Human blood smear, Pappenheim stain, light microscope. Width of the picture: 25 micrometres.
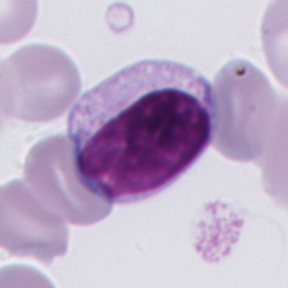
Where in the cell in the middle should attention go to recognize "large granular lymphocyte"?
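What fits a large granular lymphocyte here is where the nucleus sits: off-centre, toward the lower right of the cell.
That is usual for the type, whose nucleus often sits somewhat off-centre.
The rest is simply what you see: a smooth oval outline, a nucleus about 12 by 8 micrometres, and pale lilac cytoplasm making a broad crescent on its upper-left side.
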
